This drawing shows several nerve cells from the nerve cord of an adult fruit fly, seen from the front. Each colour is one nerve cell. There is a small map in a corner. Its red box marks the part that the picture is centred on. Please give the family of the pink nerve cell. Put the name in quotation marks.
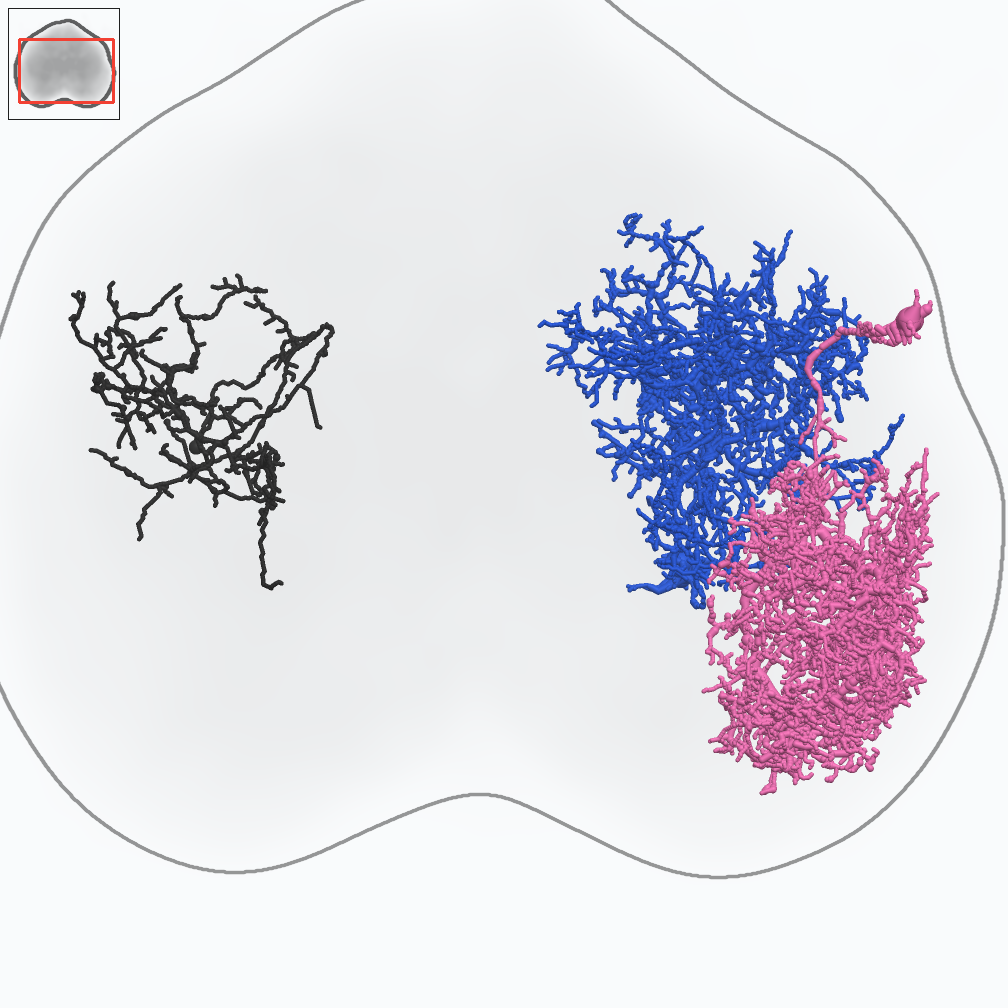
"hemilineage 19A"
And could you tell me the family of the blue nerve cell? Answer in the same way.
"hemilineage 13A"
